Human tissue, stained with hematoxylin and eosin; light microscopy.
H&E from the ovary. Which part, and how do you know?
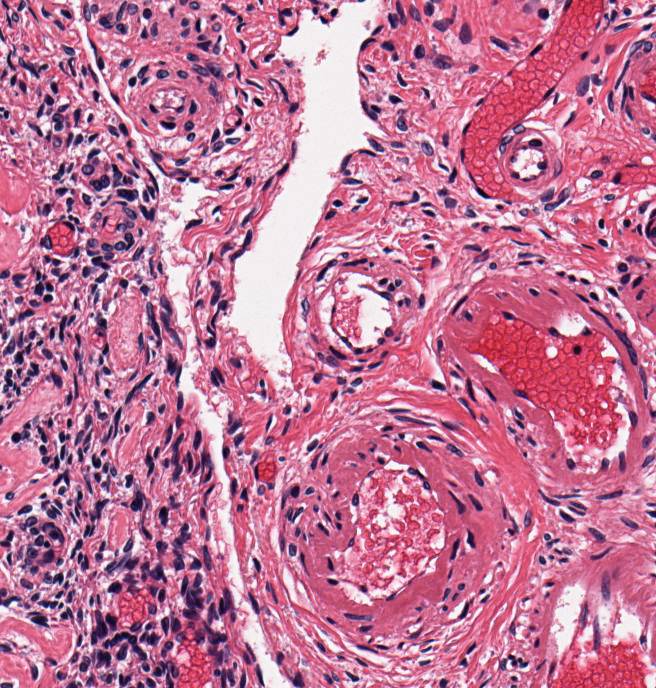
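That's the ovarian medulla. Thick-walled blood vessels crowd the centre and right side, the larger ones walled by concentric layers of spindle-shaped smooth muscle cells.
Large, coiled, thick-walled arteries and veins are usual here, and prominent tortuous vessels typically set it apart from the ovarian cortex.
Several lumens are packed with red blood cells, densest upper right, with pink fibrous stroma and scattered elongated nuclei between the vessels on the right.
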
